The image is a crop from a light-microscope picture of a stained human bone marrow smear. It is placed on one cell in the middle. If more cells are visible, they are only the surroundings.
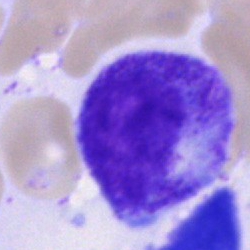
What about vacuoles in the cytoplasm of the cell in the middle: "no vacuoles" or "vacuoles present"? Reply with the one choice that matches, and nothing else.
No vacuoles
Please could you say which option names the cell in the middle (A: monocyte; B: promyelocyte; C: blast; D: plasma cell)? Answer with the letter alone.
B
